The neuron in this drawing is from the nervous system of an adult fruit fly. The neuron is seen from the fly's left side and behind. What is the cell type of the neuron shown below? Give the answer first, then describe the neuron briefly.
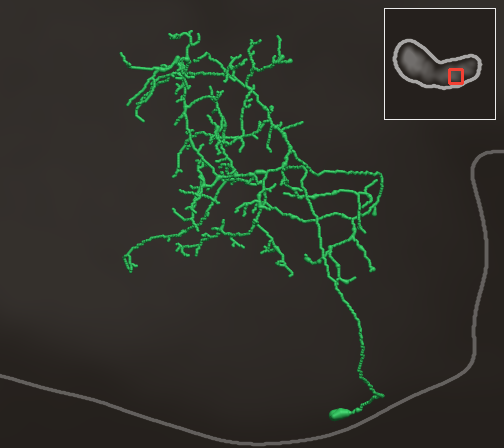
It is of cell type IN04B097. This is a nerve-cord intrinsic neuron. Dozens of branch ends can be seen. As drawn here it is taller than it is wide.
